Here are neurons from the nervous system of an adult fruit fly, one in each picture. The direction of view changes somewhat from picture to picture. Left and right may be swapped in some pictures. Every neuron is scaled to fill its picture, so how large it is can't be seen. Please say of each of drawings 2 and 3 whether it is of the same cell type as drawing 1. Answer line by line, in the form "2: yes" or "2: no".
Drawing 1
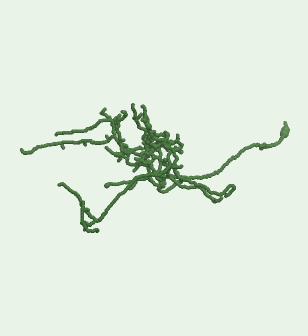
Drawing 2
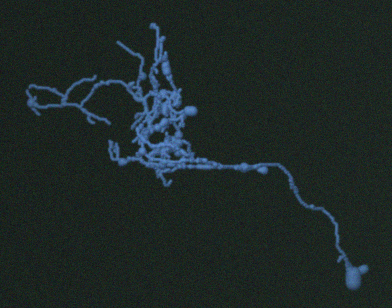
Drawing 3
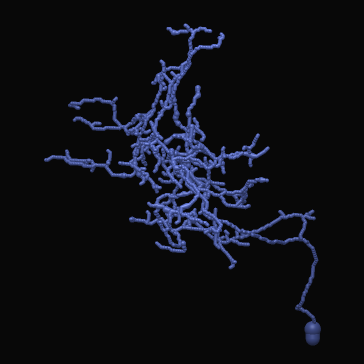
2: yes
3: no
